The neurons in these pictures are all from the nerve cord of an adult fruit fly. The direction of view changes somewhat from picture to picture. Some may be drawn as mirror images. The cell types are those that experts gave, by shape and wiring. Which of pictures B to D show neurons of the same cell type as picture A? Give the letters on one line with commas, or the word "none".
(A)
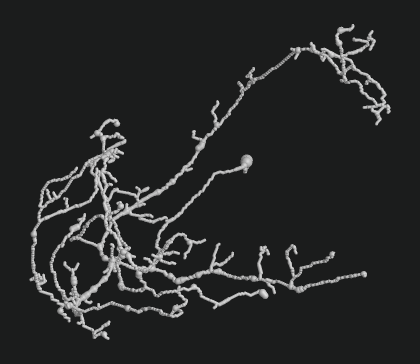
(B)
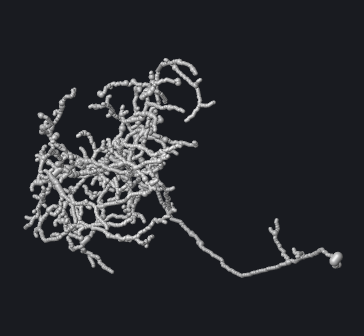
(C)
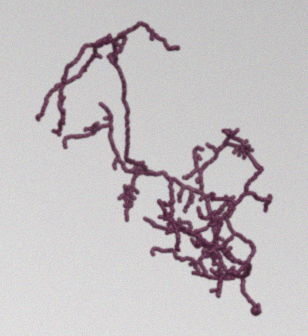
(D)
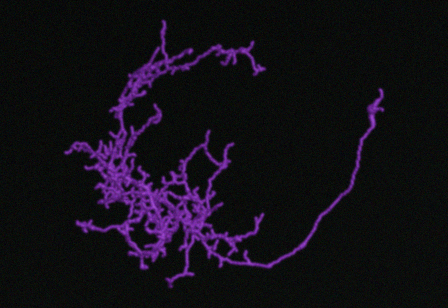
C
